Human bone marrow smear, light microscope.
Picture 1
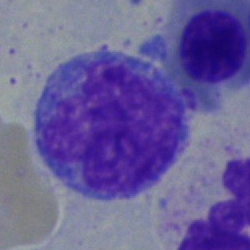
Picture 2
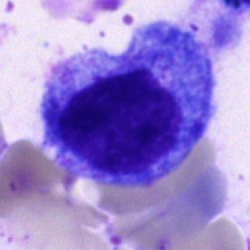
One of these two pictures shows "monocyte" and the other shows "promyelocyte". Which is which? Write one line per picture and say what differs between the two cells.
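Picture 1 is a monocyte. The cytoplasm shows no distinct granules.
Picture 2 is a promyelocyte. Fine purple granules are scattered through the cytoplasm.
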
